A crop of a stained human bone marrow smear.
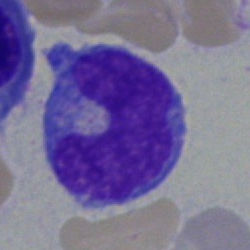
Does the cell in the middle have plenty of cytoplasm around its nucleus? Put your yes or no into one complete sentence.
No, what surrounds the nucleus is just a narrow rim of cytoplasm.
